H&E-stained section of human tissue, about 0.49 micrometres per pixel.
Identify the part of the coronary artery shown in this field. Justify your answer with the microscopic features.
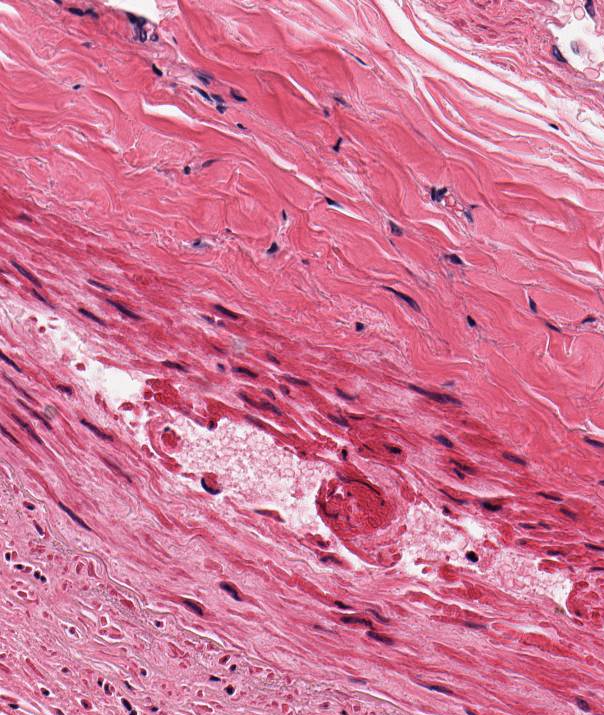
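That's tunica adventitia in the upper half, which is made of dense, wavy pink collagen bundles.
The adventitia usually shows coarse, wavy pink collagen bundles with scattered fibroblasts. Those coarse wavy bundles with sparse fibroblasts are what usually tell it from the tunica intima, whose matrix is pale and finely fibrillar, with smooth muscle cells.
Nuclei in that upper collagen are sparse, small and dark. The fibres run diagonally, upper left to lower right, and white cracks split the bundles at the upper right.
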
